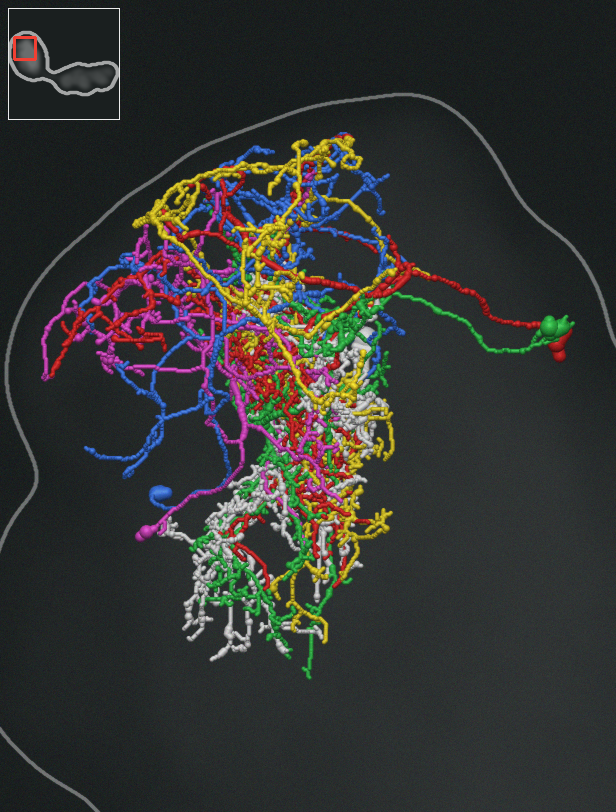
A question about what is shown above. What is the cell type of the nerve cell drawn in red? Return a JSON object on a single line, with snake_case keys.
{"cell_type": "AVLP758m"}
